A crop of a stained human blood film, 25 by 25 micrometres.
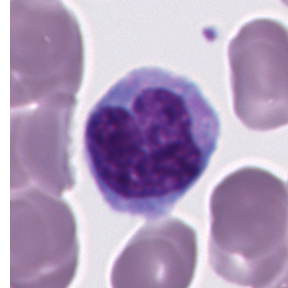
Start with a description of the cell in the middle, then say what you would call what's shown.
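The outline is roughly round, with a few slightly flattened sides. A notch in the upper edge of the nucleus gives it a folded, heart-like shape. No coarse coloured granules appear in the cytoplasm, and the surface is smooth, without projections. The cell is a monocyte.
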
